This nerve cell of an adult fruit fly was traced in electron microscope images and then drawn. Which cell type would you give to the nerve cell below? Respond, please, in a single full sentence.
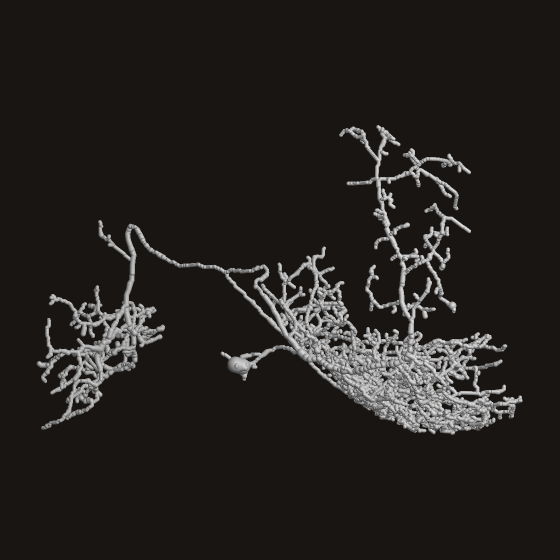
The cell type designation of this nerve cell is IN13A004.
